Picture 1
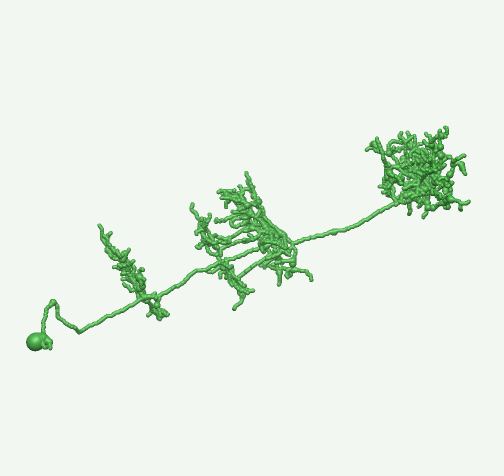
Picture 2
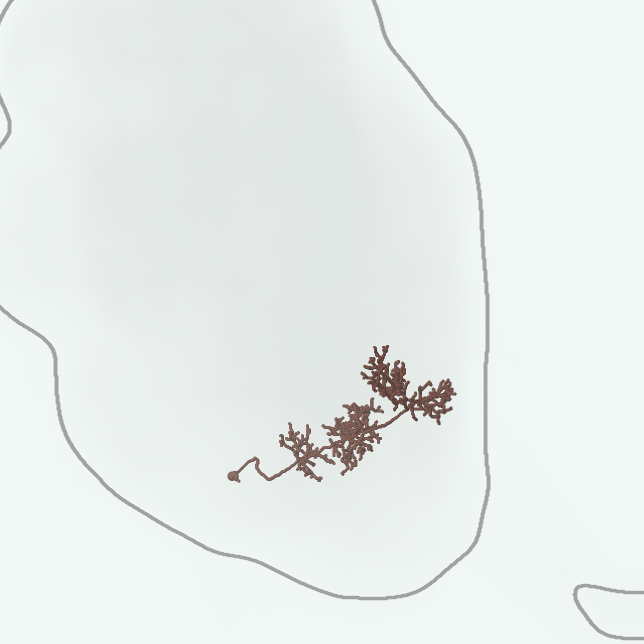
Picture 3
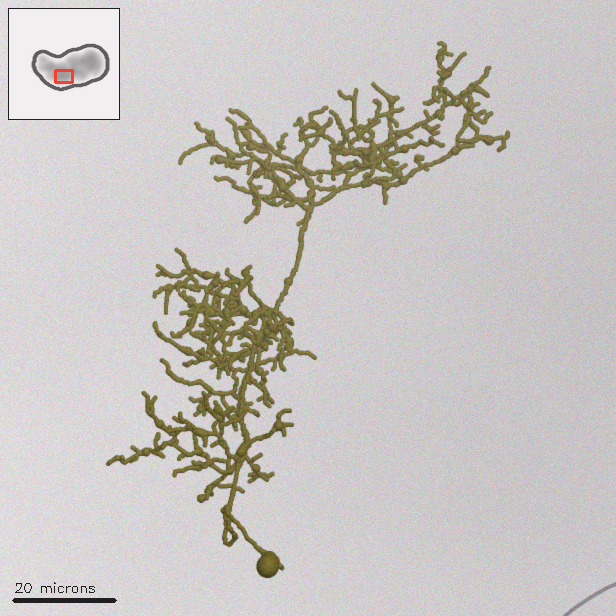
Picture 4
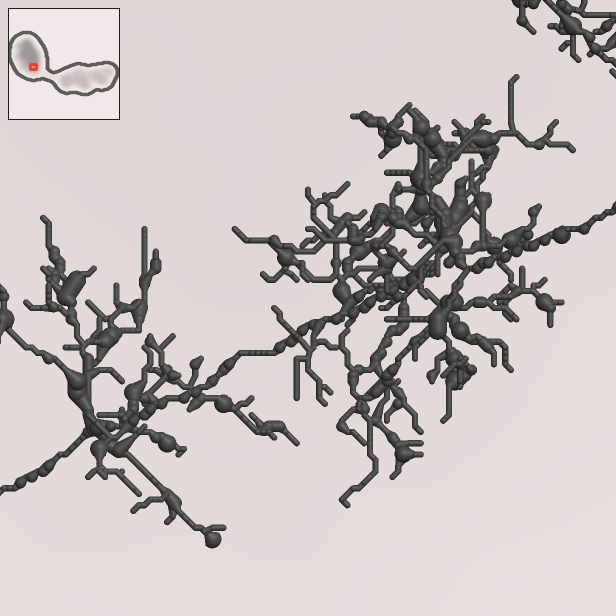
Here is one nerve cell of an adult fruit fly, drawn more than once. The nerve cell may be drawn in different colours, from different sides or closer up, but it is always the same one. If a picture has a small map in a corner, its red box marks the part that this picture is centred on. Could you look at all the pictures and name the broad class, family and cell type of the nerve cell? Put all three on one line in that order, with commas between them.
optic-lobe intrinsic neuron, TmY, TmY15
